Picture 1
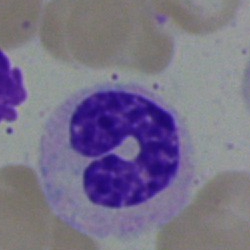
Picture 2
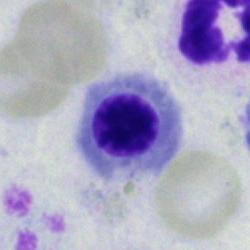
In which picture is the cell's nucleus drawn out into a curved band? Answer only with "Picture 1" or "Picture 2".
Picture 1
